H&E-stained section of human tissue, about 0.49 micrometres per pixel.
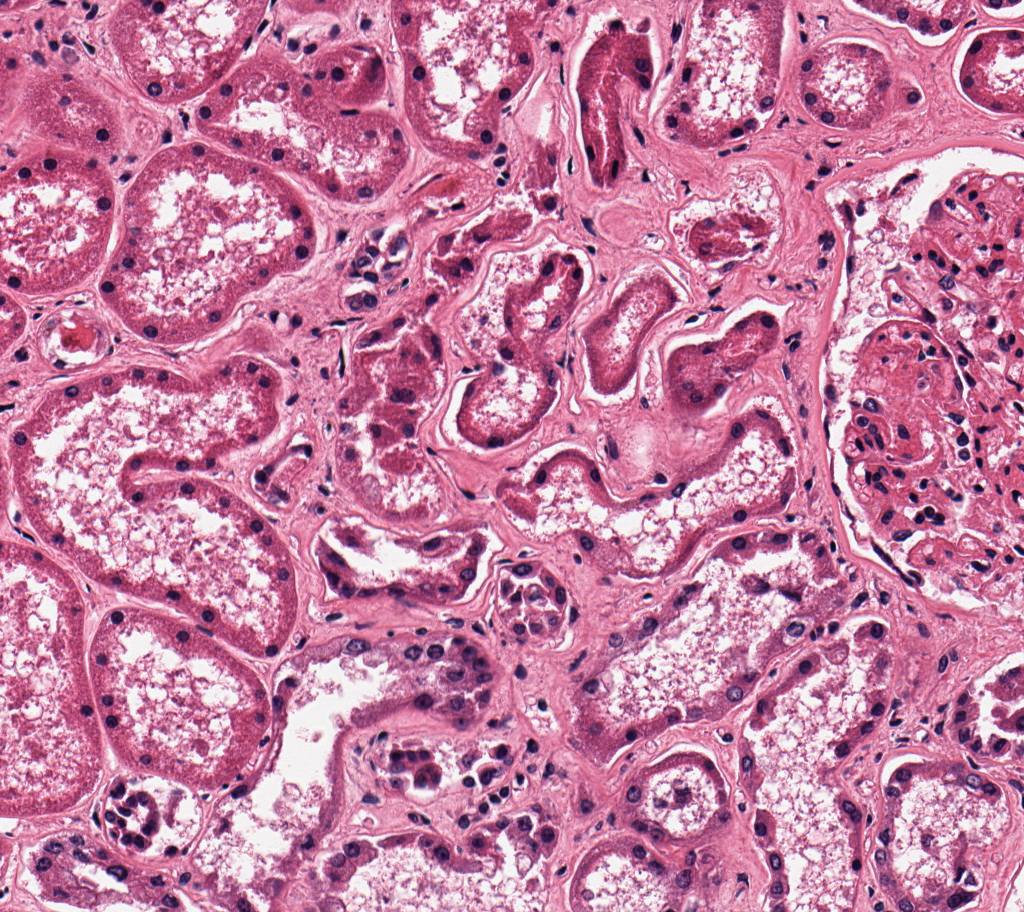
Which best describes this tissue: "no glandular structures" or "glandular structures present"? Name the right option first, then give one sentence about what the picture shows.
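Glandular structures present. Closely packed tubules cut in round to oval cross-section fill most of the field, especially on the left side.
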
